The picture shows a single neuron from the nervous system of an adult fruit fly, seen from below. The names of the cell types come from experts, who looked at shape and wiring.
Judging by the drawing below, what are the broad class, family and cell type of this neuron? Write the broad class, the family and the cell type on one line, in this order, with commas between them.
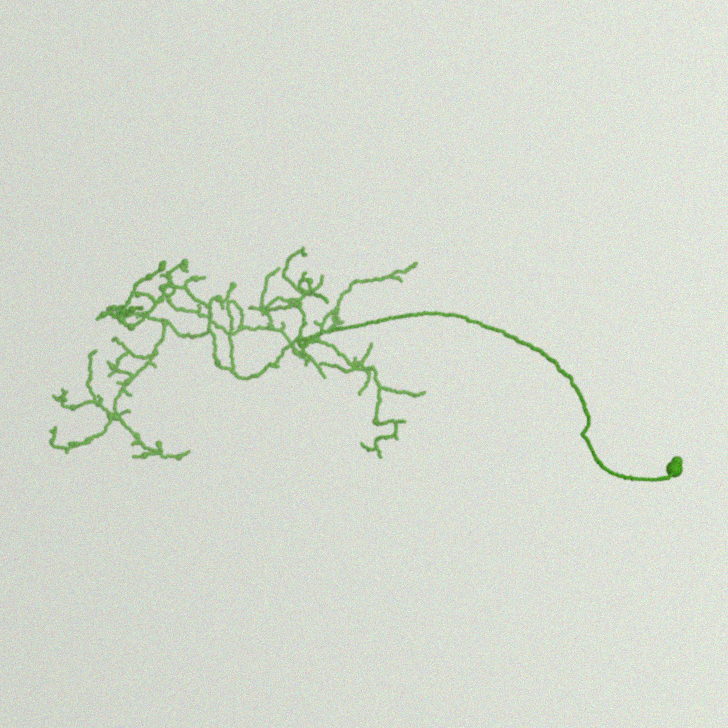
central-brain intrinsic neuron, hemilineage SIPa1_ventral, SMP025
